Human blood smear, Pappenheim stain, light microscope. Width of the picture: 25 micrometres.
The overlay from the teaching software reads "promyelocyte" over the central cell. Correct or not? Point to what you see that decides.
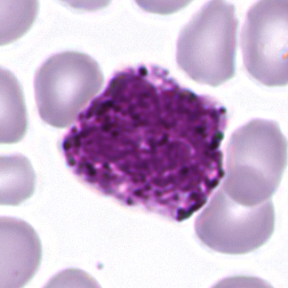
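Outline: angular, almost four-sided rather than round, and about 14 micrometres across.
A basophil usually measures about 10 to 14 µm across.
The size goes with basophil. Granules: coarse, very dark purple to nearly black, most crowded along the edge, and lying over the nucleus as well as the cytoplasm.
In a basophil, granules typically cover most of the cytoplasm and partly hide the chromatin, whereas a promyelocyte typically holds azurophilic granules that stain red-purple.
These near-black granules speak for basophil and against promyelocyte. Nucleus: its outline is hidden, so its shape cannot be traced. Cytoplasm: where it shows, along the lower margin, it is pale lilac-pink. Verdict: promyelocyte does not fit; this is a basophil.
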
